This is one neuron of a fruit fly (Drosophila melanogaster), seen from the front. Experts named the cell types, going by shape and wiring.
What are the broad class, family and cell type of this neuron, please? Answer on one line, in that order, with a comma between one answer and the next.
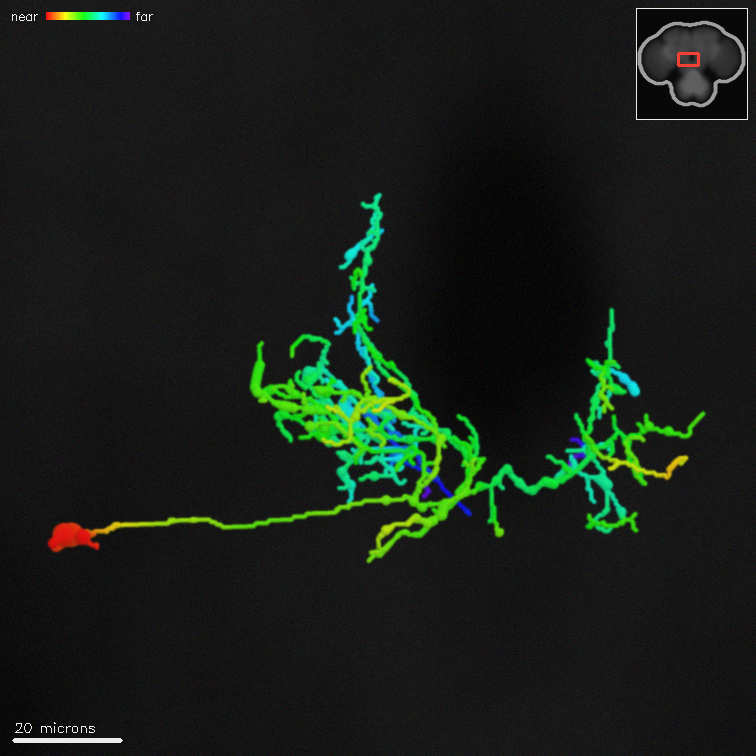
central-brain intrinsic neuron, hemilineage TRdl_a, PRW011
